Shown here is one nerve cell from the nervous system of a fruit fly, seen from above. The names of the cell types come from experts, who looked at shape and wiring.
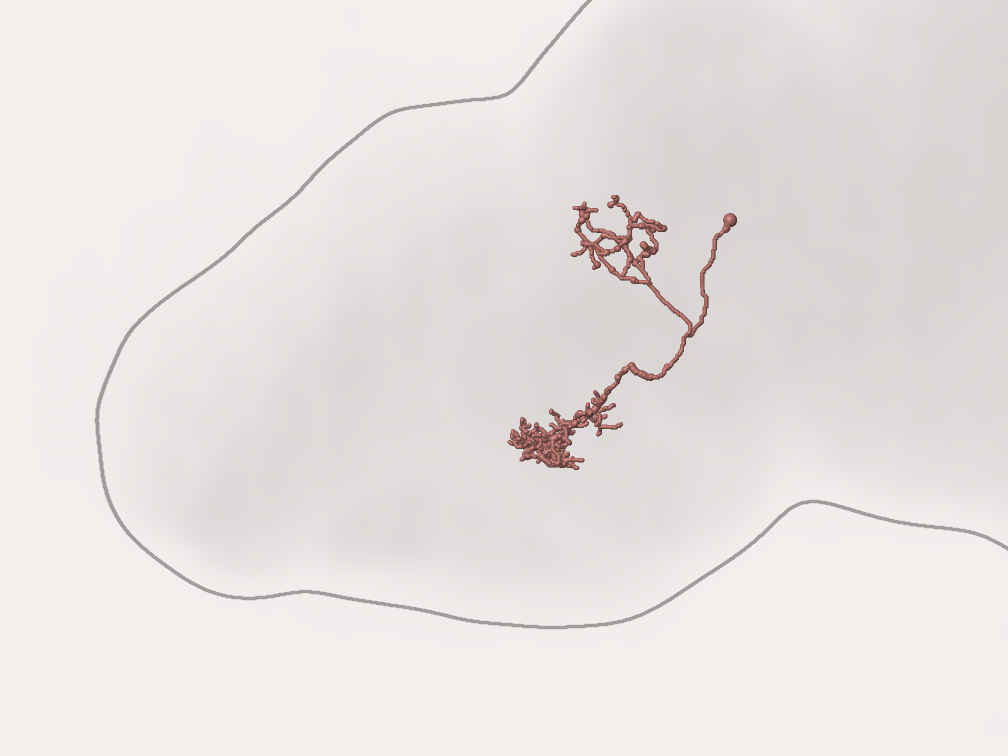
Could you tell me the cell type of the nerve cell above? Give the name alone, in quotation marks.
"LC17"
